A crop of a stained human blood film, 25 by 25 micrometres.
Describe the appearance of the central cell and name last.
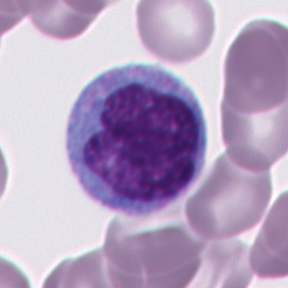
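The outline looks round and smooth, with no projections. The nucleus has a notch on its left side, so it looks kidney-like; it fills most of the cell and lies toward the right. I find no vacuoles in the cytoplasm. It is a monocyte.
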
